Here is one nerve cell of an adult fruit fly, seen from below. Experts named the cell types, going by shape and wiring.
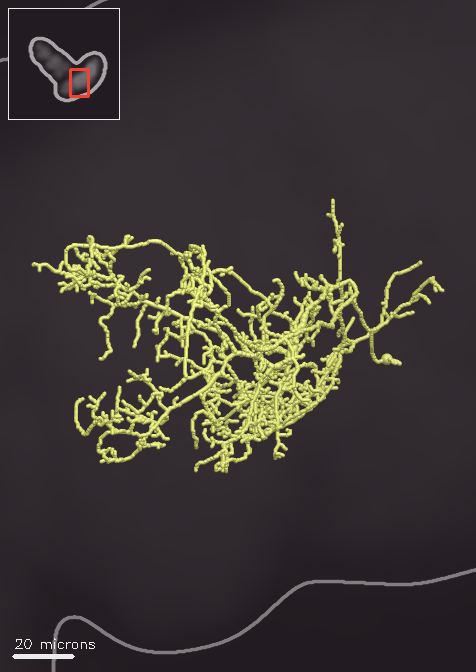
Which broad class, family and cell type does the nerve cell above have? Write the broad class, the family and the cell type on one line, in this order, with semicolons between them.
central-brain intrinsic neuron; hemilineage CREa2_ventral; LAL026_a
